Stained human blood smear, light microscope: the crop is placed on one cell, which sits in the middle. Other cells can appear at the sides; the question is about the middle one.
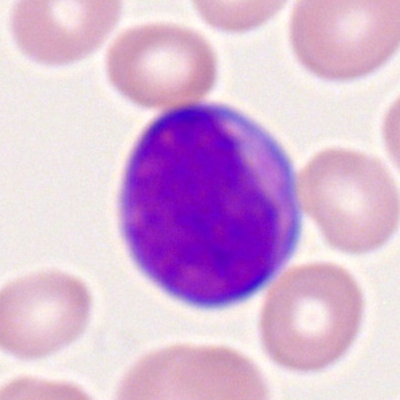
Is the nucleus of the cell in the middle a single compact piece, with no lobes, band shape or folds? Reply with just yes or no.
Yes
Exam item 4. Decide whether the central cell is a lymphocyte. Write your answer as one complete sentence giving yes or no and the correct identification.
No, the middle one is a myeloblast rather than a lymphocyte.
